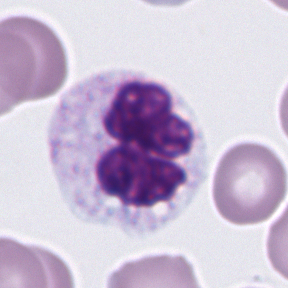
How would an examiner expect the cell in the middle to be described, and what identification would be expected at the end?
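Round, smooth outline. Nucleus off-centre toward the right. Chromatin dark purple, coarsely clumped. Fine pinkish-violet granules in the cytoplasm. Segmented neutrophil.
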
